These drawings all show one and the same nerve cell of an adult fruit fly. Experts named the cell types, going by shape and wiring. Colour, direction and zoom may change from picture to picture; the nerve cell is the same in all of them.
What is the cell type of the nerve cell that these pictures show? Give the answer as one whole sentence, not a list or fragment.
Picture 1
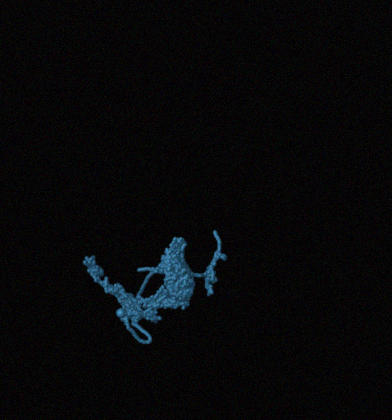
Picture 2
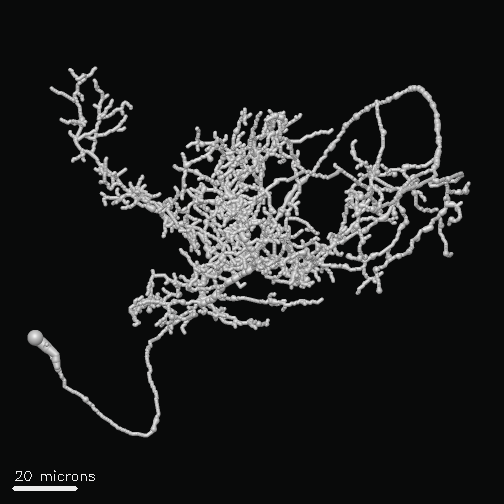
This nerve cell carries the cell type designation GNG575.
